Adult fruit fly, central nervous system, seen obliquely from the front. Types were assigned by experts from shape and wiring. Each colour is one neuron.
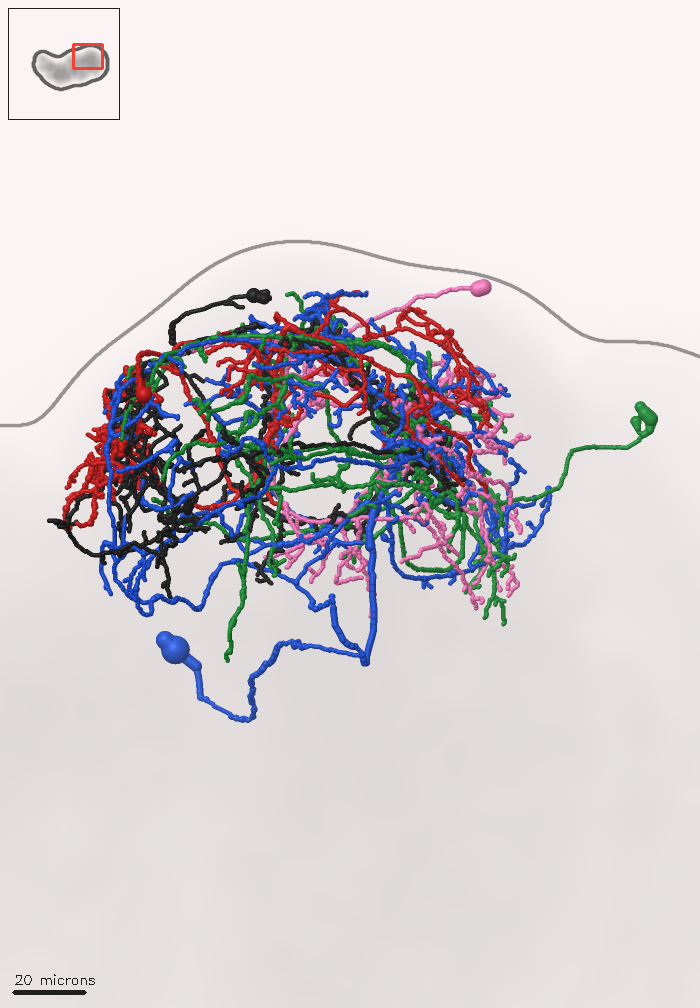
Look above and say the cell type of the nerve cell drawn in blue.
DSKMP3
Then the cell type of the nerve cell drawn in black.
SMP334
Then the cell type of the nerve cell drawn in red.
SMP335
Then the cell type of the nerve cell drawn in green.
SLP021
